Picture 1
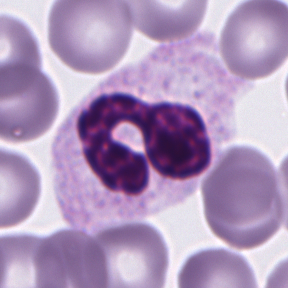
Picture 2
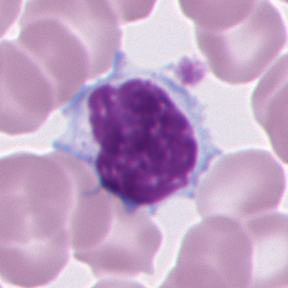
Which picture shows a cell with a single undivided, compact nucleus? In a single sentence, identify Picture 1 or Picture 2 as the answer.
Picture 2 shows a cell whose nucleus is a single compact round, oval or kidney-shaped mass.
